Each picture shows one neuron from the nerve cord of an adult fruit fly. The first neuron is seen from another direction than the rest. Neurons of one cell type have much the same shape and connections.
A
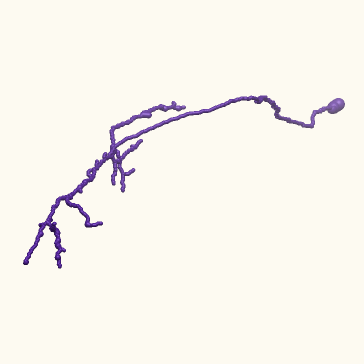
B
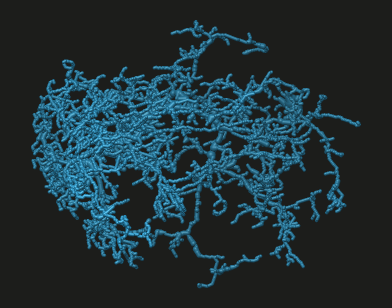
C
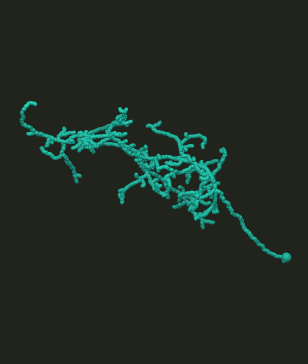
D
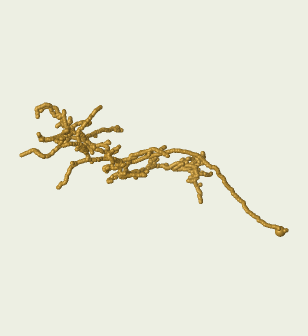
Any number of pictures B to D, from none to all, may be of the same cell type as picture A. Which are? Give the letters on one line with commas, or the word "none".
C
